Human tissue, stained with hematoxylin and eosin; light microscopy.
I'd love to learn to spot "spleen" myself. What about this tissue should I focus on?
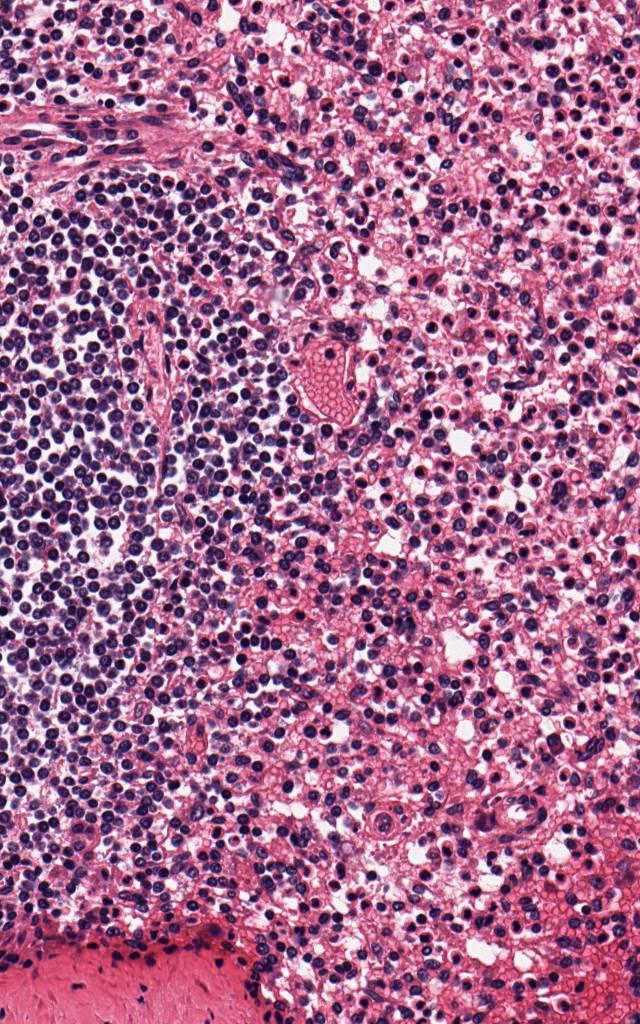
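So, spleen.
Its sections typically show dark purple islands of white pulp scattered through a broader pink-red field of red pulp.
Here the left part is packed with lymphocytes: round, dense, dark nuclei, very scant cytoplasm. The right is looser, with more pink cytoplasm between nuclei; that crowded dark versus pinker contrast goes with the pattern. Slightly above centre sits a vessel whose lumen is tightly packed with red blood cells. Near the top left, a narrow, roughly horizontal band of pink fibrous tissue carries elongated spindle nuclei.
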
